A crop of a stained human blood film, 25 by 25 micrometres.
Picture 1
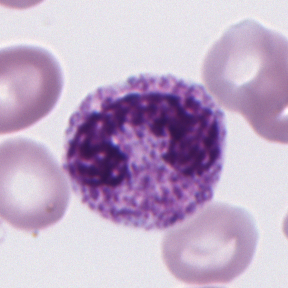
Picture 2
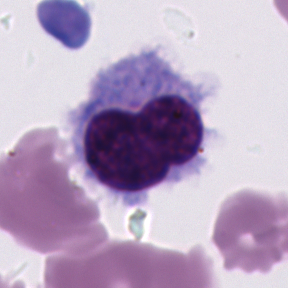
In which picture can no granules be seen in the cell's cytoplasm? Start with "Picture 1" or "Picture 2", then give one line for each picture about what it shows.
Picture 2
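In picture 1: The cytoplasm is densely packed with coarse granules out to the cell edge.
In picture 2: No distinct granules are visible in the cytoplasm.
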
